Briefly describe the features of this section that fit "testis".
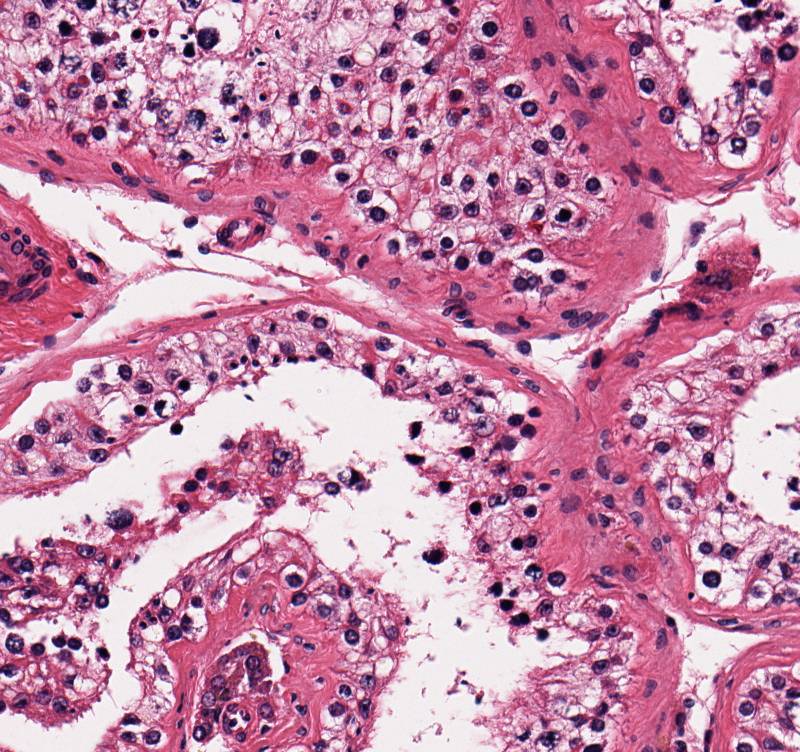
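The rounded and elongated tubules, lined by several layers of cells, fit testis.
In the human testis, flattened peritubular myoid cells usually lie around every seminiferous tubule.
So do the flattened spindle-shaped nuclei in the thick, dense, eosinophilic walls around them.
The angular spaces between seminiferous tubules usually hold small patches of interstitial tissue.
Here, though, pink fibrous bands separate the tubules. Many lining cells have pale, finely vacuolated, clear cytoplasm, and a lower-centre tubule has a wide, largely empty white lumen with a few detached cells.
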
